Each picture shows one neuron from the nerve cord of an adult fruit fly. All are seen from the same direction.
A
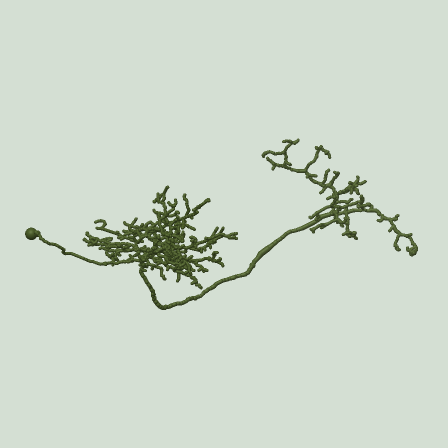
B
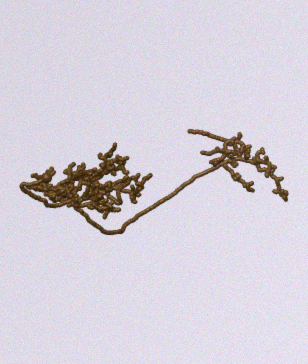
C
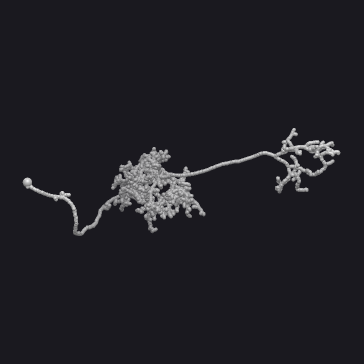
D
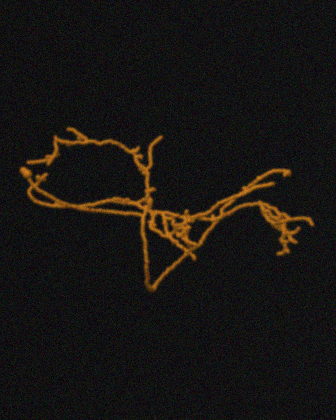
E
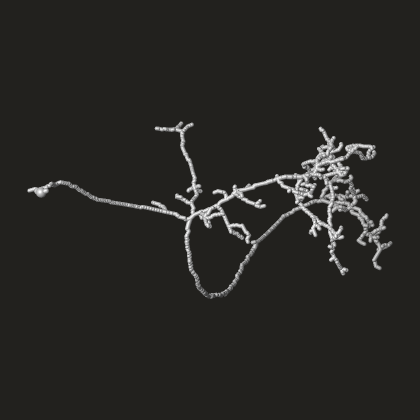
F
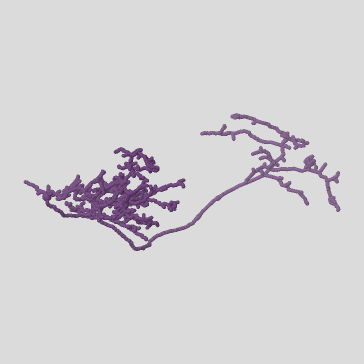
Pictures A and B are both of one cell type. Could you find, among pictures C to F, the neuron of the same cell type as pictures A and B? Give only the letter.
F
